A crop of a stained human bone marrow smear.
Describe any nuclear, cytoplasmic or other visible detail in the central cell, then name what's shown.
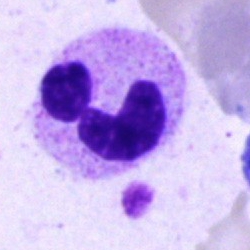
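In this cell, the curved right-hand part of the nucleus has its open side facing upward. The chromatin is dense and dark purple. The cytoplasm is abundant, pale pinkish-lilac and filled with fine pinkish-purple granules. This cell is a segmented neutrophil.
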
